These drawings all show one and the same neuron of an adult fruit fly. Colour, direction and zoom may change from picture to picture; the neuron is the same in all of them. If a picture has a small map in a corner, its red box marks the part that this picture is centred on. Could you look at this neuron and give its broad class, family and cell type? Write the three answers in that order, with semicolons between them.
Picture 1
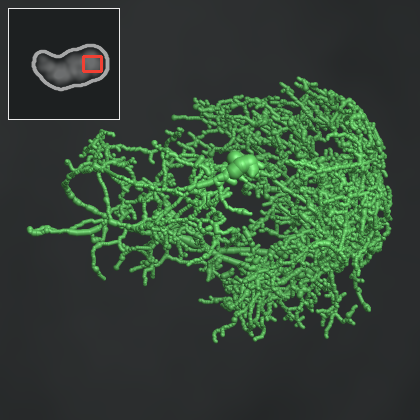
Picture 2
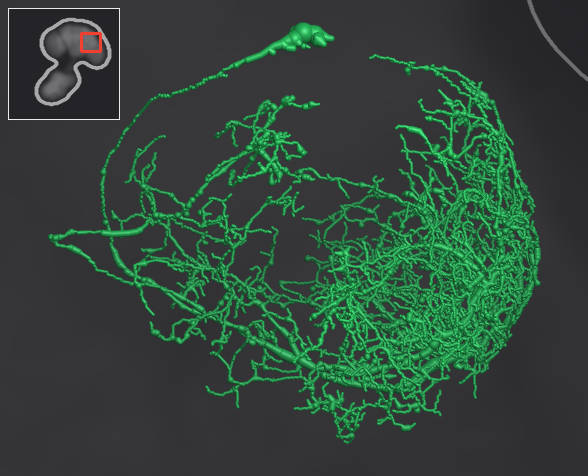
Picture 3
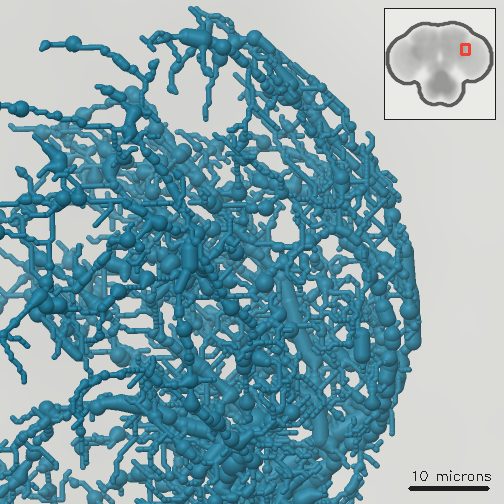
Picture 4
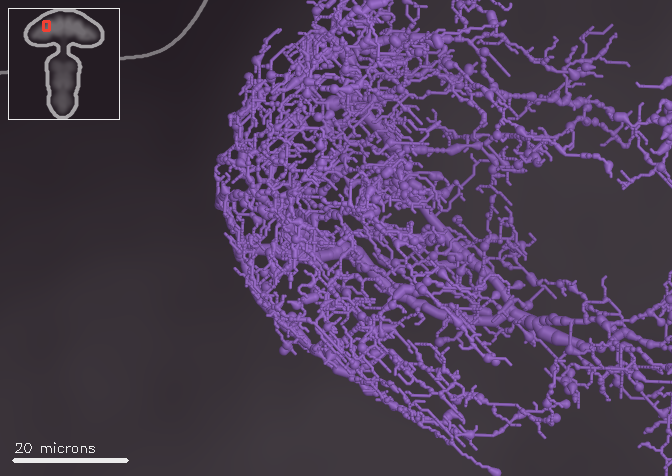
central-brain intrinsic neuron; hemilineage VLPa2; PVLP017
